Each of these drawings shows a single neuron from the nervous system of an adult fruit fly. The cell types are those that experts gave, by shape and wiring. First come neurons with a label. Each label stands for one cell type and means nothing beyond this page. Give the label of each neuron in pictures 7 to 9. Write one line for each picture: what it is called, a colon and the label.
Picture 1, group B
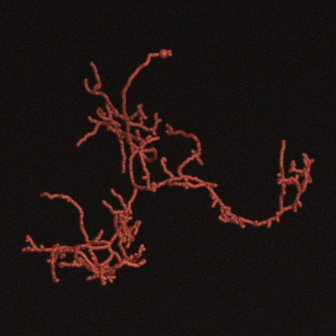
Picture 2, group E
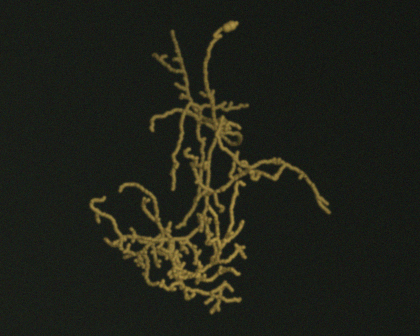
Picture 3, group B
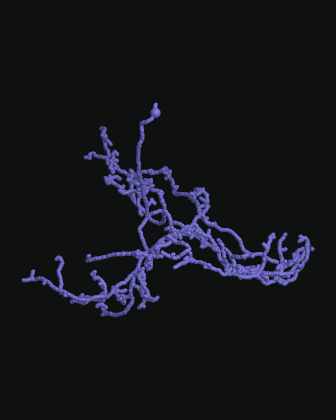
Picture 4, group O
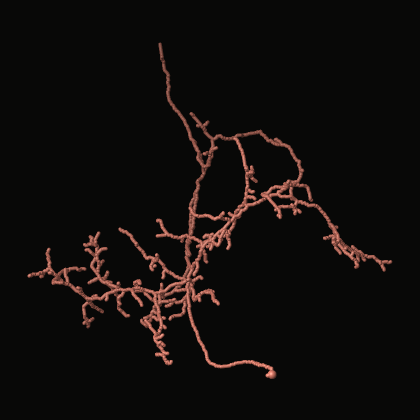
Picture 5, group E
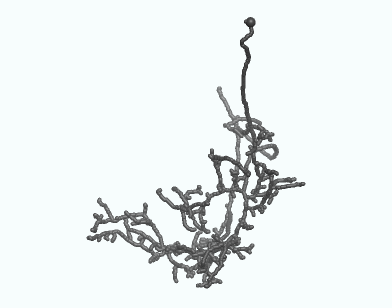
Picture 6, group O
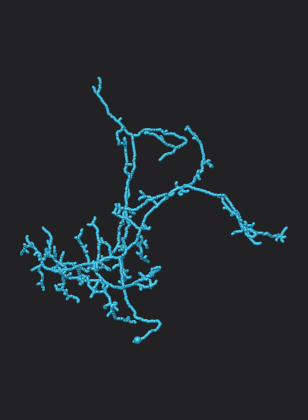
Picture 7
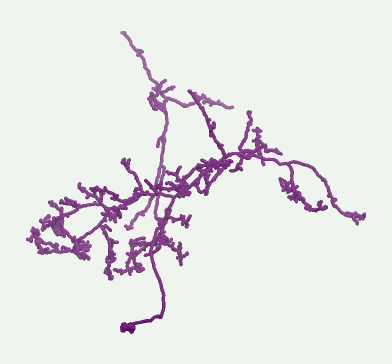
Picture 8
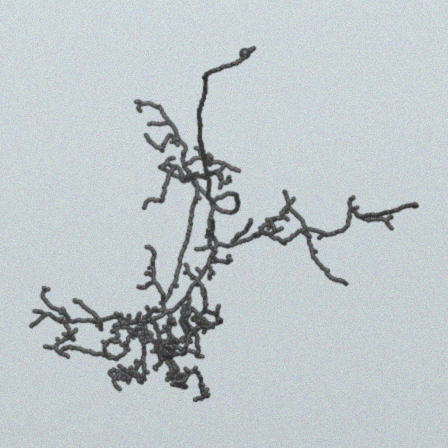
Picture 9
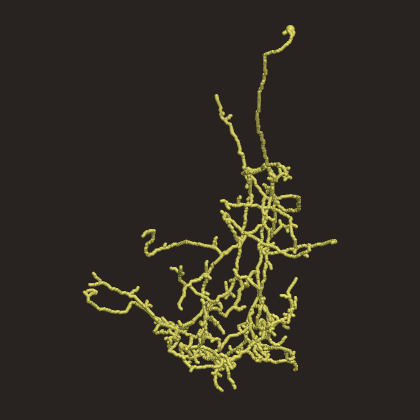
7: group O
8: group E
9: group E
